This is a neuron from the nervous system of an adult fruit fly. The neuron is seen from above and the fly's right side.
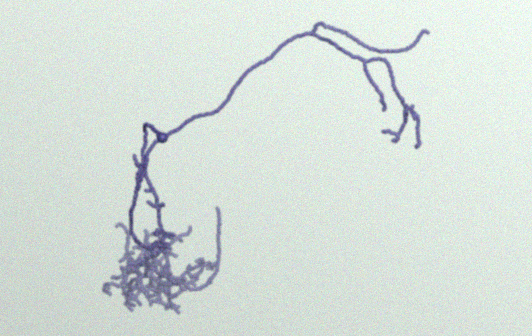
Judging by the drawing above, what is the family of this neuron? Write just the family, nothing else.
hemilineage VLPd&p1_posterior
